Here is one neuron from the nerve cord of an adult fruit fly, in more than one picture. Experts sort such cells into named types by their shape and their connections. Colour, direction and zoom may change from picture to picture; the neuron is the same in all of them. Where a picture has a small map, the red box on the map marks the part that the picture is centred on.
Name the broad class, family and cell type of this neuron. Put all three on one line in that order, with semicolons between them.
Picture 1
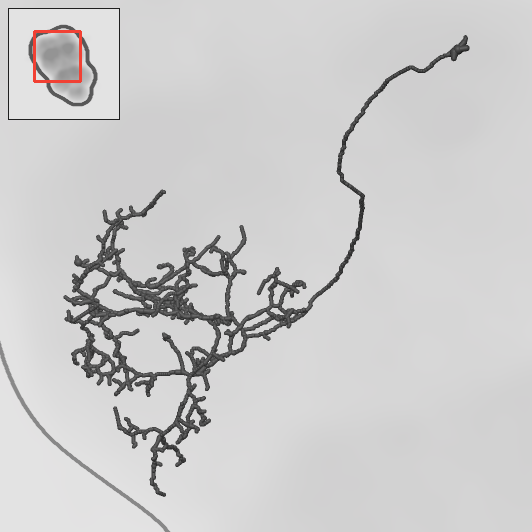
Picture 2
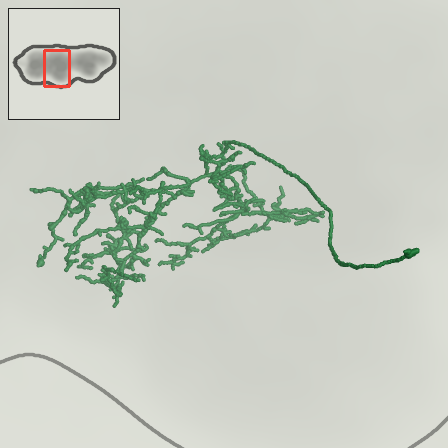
nerve-cord intrinsic neuron; hemilineage 06B; IN06B071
